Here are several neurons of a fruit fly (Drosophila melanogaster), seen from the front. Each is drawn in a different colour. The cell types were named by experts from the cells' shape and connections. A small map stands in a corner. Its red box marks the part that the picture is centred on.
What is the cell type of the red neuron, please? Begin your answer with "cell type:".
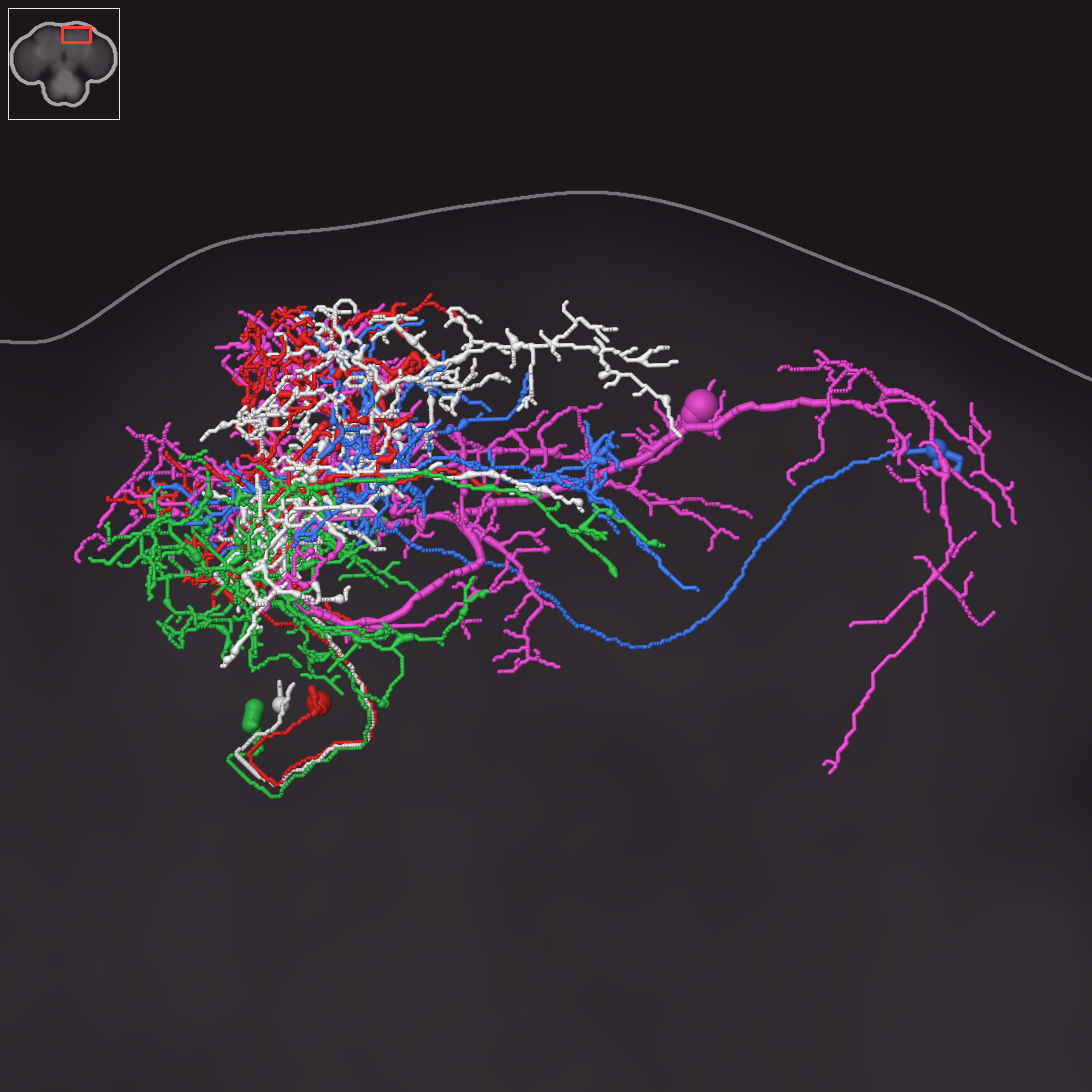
cell type: SMP407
